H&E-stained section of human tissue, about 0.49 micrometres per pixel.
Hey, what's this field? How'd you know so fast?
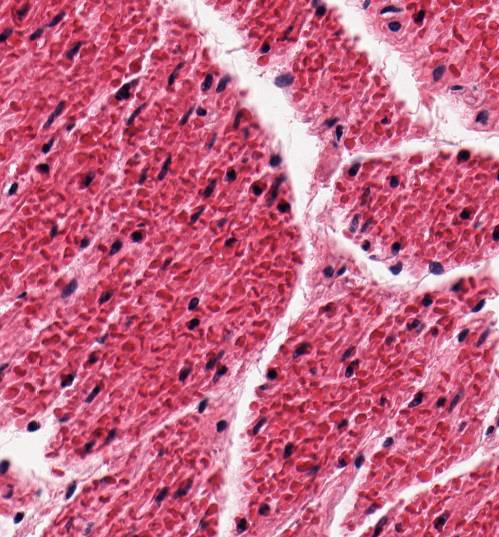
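That's smooth muscle, mostly cut across or obliquely, so the cells show as small rounded pink profiles.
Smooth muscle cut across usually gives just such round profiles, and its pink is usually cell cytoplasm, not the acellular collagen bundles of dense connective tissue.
Here the cytoplasm takes eosin deep pink-red, with small dark blue nuclei scattered singly among the profiles. Only scant, thin wisps of pale connective tissue sit in the clefts.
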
